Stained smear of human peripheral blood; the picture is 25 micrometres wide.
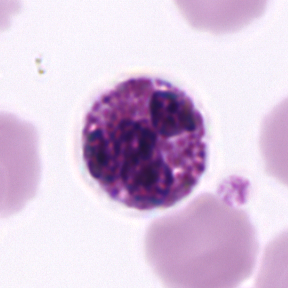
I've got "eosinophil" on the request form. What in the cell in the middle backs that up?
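Central cell: eosinophil. Size about 12 micrometres across.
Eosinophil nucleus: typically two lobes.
Nucleus here divided into separate lobes, one sitting apart at upper right.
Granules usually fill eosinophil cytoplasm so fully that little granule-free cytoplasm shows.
Agrees: cytoplasm packed with reddish-purple granules. Chromatin dark purple, coarsely clumped.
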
